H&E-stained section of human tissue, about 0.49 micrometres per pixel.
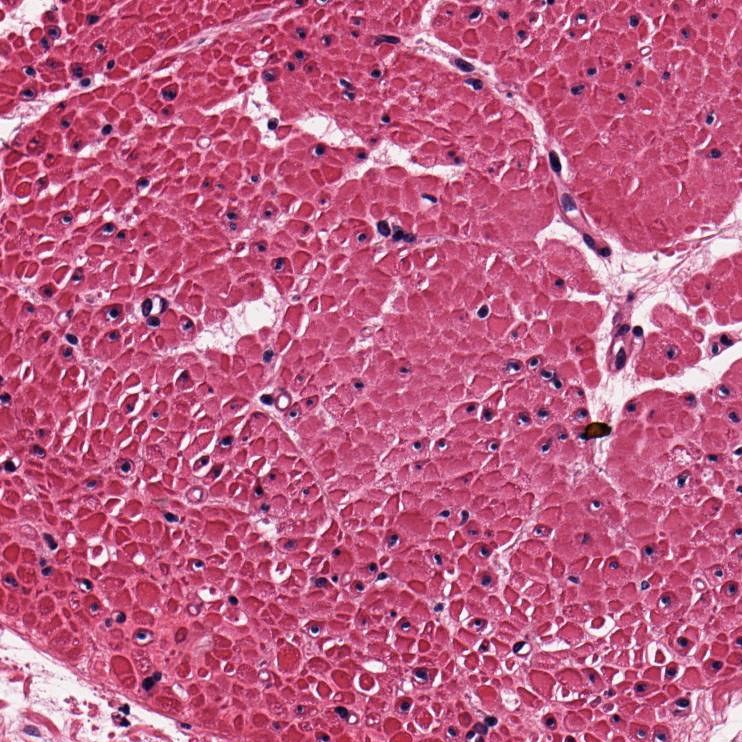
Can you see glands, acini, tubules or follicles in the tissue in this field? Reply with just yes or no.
No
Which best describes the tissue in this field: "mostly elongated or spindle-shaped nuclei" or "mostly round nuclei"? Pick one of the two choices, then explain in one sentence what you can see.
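Mostly round nuclei. The round dark nuclei sit centrally within the fibre profiles, and only a minority of profiles show one.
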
